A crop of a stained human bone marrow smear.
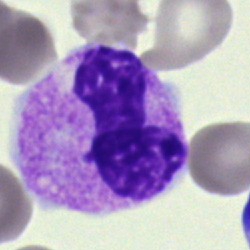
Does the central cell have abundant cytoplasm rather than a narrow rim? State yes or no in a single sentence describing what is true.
Yes, the nucleus is surrounded by plentiful cytoplasm.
